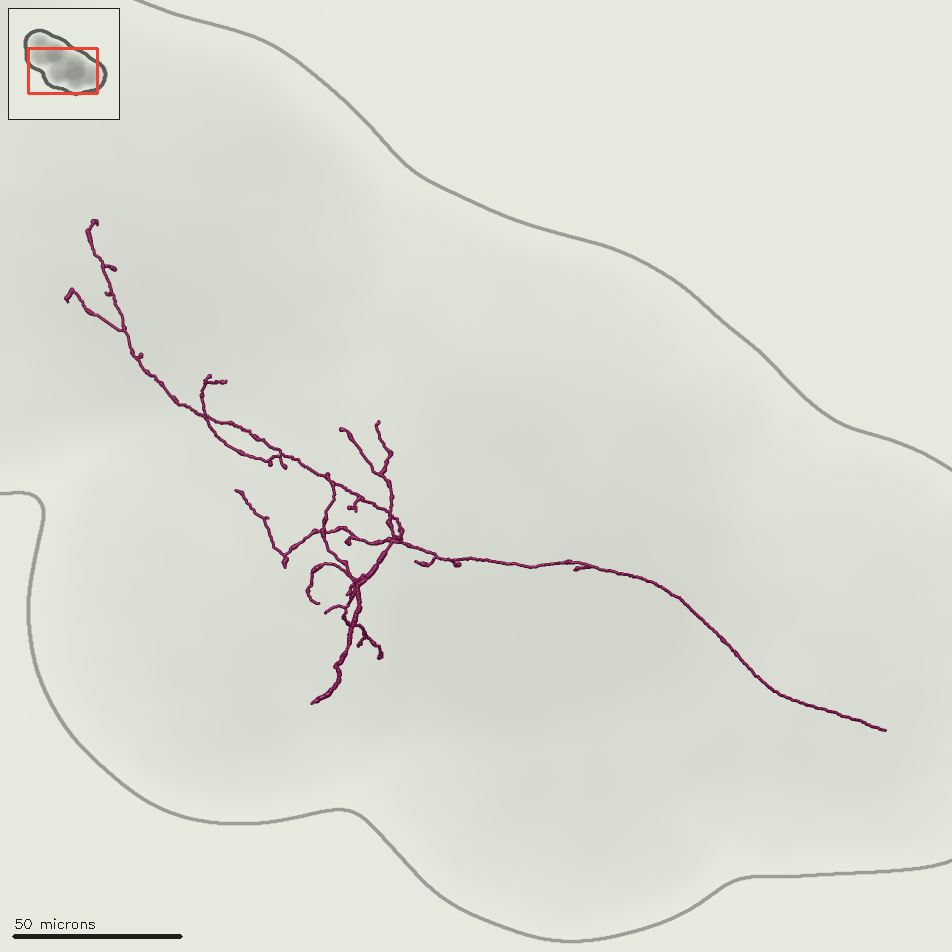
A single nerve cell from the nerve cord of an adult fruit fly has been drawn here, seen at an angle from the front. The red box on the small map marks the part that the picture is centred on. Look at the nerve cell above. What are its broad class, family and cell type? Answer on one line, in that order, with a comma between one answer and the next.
sensory neuron ascending to the brain, class mechanosensory proprioceptive, SApp04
